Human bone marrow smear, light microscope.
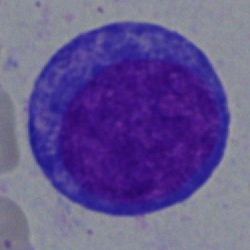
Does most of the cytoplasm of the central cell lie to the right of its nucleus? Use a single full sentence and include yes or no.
No, to the left of its nucleus lies most of the cytoplasm.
